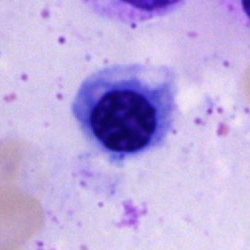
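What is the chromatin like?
Dark purple and coarsely clumped, as far as I can see.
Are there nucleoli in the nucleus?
No, I can't make any out.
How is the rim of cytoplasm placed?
Wider above the nucleus than below it, and free of visible granules.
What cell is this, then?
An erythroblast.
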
